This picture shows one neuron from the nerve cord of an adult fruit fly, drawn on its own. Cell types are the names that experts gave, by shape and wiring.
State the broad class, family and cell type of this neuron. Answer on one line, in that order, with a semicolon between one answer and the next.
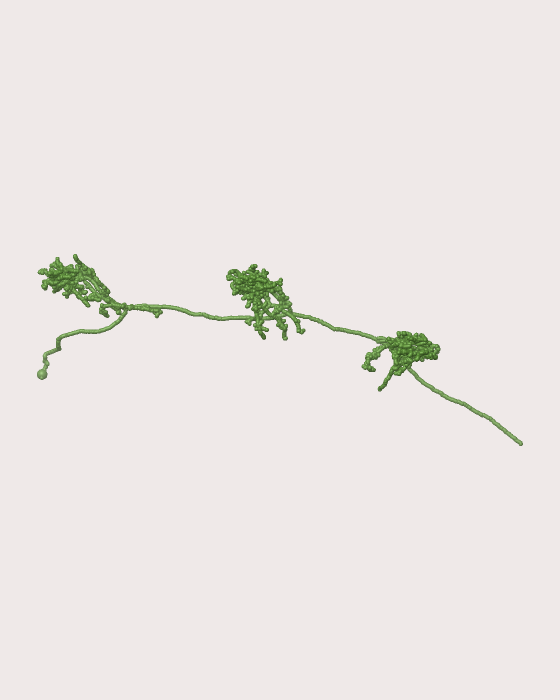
ascending neuron; hemilineage 09B; AN09B004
